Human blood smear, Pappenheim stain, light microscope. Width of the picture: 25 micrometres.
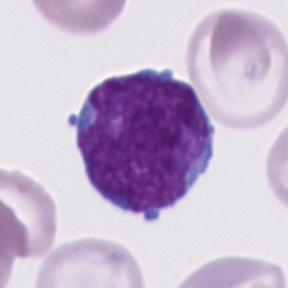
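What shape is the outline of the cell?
Roughly round, with a slightly bumpy edge and a small blue bud sticking out from the lower edge.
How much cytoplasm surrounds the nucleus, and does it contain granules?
Only a thin, partial rim, with no granules seen; the nucleus is about 12 micrometres across in a cell of about 13 micrometres.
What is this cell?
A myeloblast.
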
